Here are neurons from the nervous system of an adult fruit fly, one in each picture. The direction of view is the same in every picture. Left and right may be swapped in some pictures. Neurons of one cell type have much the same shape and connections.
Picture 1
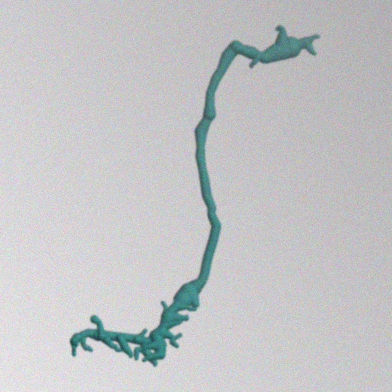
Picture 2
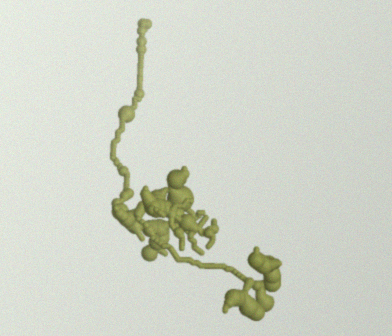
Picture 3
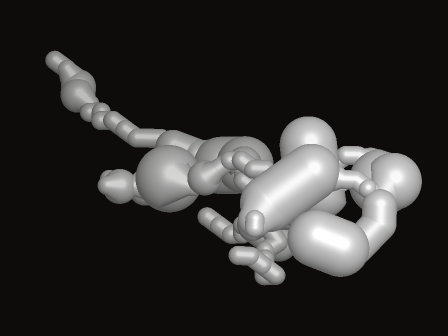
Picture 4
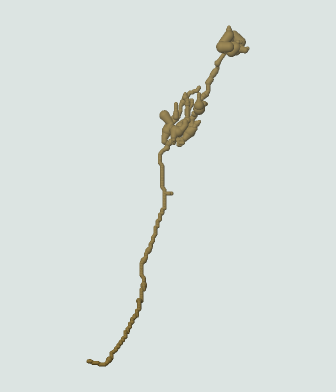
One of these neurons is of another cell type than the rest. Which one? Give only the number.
1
